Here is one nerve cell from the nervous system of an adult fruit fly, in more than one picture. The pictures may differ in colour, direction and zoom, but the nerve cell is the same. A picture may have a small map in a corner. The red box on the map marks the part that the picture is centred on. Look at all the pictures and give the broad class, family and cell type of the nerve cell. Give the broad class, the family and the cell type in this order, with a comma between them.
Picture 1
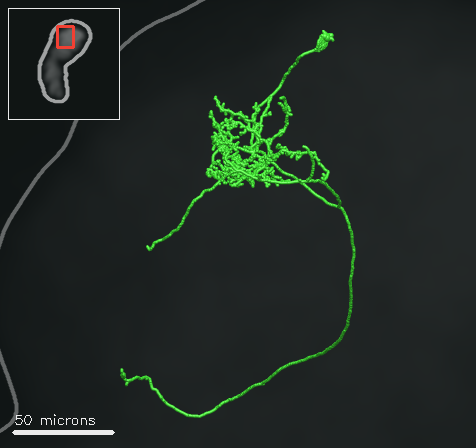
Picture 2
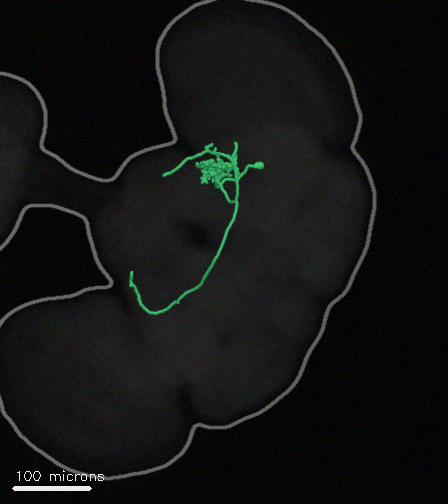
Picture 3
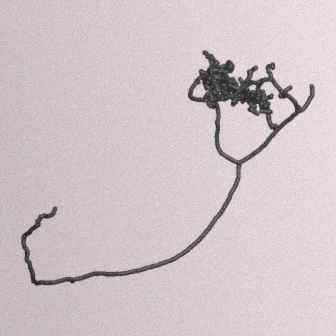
central-brain intrinsic neuron, hemilineage ALl1_ventral, CB2789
